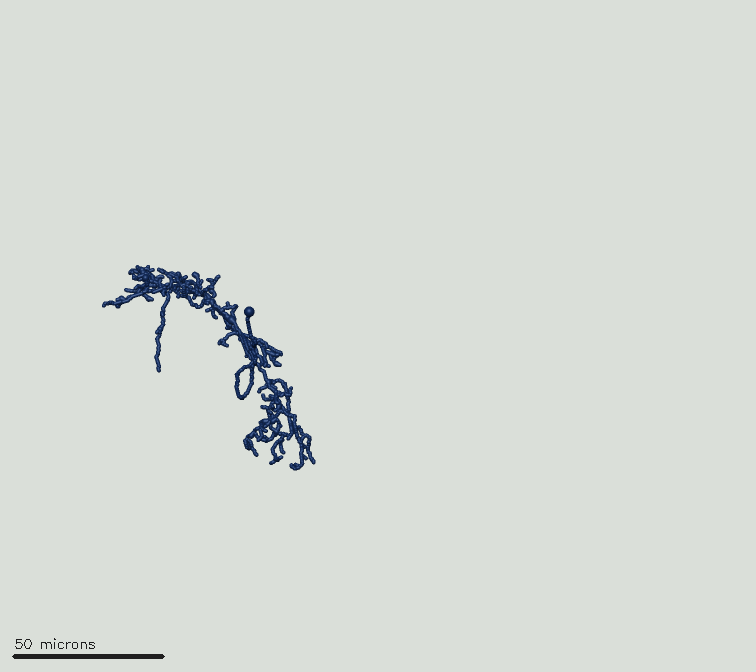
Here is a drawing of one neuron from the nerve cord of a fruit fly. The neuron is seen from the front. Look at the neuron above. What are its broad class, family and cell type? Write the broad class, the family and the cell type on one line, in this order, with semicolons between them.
nerve-cord intrinsic neuron; hemilineage 08A; IN08A049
